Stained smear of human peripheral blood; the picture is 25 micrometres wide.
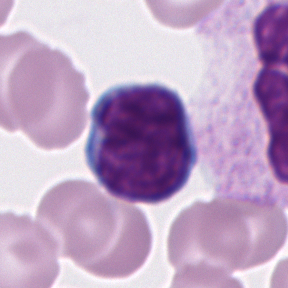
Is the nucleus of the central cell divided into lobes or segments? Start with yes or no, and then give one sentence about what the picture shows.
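No. The nucleus is a single unlobed mass.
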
